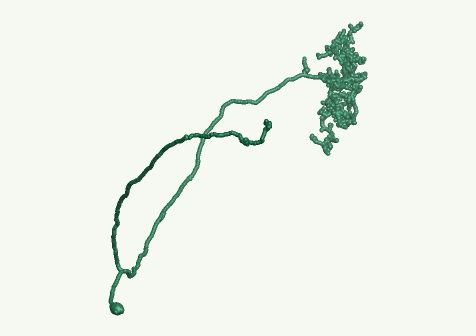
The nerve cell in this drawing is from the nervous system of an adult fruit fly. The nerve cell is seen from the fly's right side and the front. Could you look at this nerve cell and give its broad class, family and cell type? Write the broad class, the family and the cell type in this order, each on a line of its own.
visual projection neuron
LPC
LPC2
